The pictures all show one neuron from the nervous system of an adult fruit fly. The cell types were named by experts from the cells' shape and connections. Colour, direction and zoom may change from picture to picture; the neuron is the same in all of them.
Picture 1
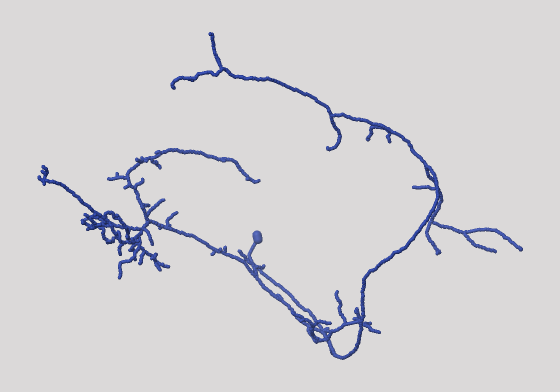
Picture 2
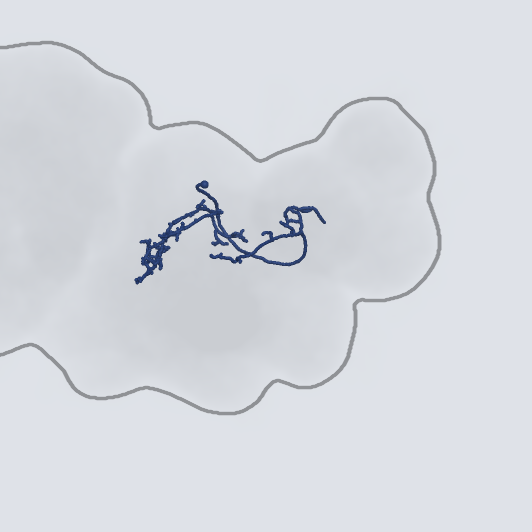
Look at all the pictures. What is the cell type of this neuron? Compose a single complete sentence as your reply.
This neuron is a cell of type IN19B071.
